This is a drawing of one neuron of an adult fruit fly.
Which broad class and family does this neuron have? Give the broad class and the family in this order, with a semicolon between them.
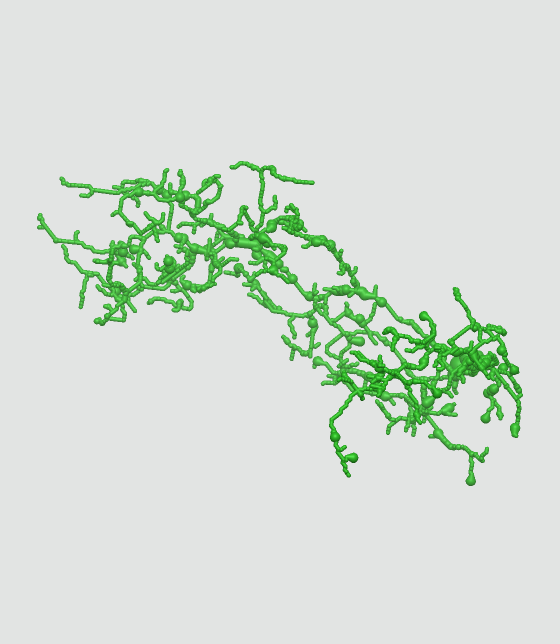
nerve-cord intrinsic neuron; hemilineage 13A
